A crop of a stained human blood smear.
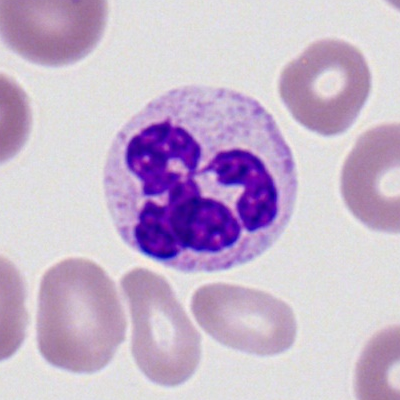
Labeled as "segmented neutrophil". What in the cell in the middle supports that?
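Take the chromatin first: in this cell it is dense, clumped and dark purple.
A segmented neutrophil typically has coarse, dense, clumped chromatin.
That fits what we see here. Now the cytoplasm, which is plentiful and pale pinkish-lilac.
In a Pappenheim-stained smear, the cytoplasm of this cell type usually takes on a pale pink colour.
The pinkish tone in this cell goes with that. Beyond those two points, you can see the nucleus split into several separate lobes and fine, small lilac granules dusting the cytoplasm.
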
